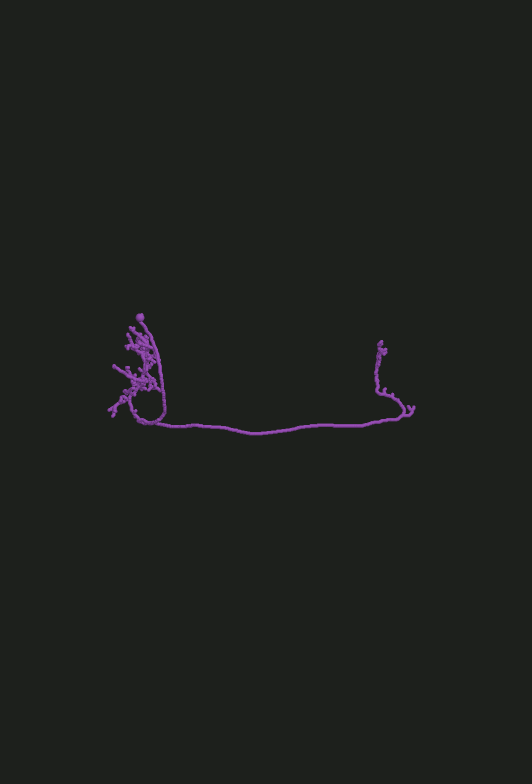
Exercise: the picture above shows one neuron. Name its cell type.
CB4162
